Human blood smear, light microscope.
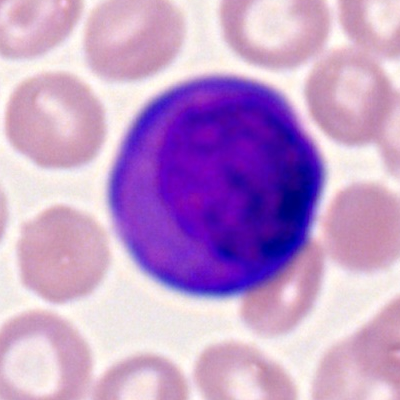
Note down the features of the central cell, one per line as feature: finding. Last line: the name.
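Nuclear position: toward the right side of the cell
Nuclear size: fills most of the cell
Cytoplasm: stained blue
Chromatin: coarse, with darker clumps
Name: myeloblast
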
